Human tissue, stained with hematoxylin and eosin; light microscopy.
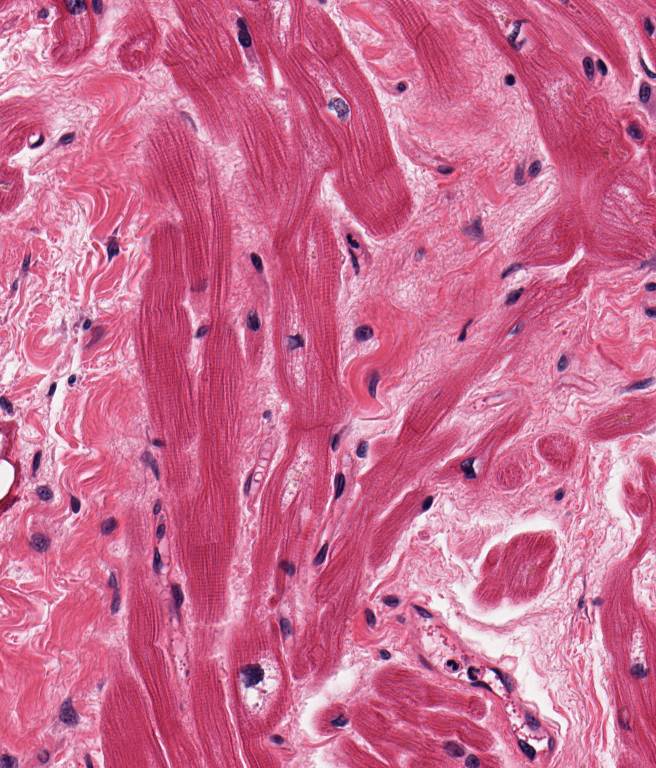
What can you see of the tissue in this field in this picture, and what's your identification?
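Look first at the muscle fibres: they carry fine cross-striations. Follow a few and you will see them split into branches that join neighbouring fibres. Their nuclei lie centrally within the fibres. In the collagen between the fibres, scattered spindle-shaped nuclei appear. This tissue is atrial appendage of the heart.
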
